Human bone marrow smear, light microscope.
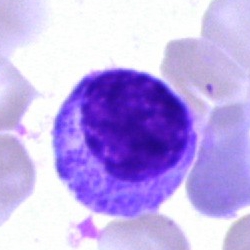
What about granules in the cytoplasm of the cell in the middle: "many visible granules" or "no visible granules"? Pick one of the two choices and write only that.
Many visible granules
